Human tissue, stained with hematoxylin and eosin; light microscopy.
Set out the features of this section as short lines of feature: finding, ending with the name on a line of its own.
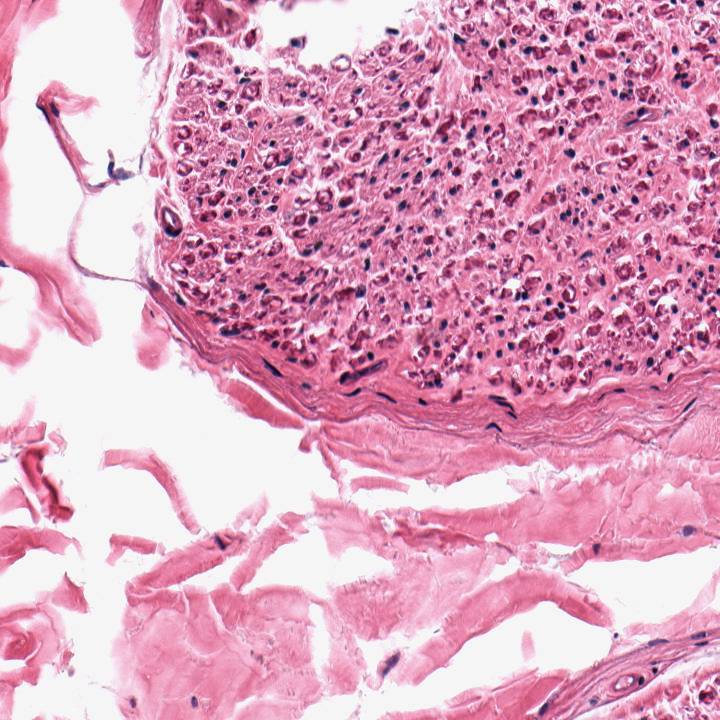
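Bundle: large, rounded, packed with small round profiles, upper right
Sheath: thin, layered, flattened cells with elongated dark nuclei, along the bundle's lower left border
Collagen: thick pink bundles with very few nuclei, below and left of the bundle
Fat cells: none seen in the field
Name: tibial nerve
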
